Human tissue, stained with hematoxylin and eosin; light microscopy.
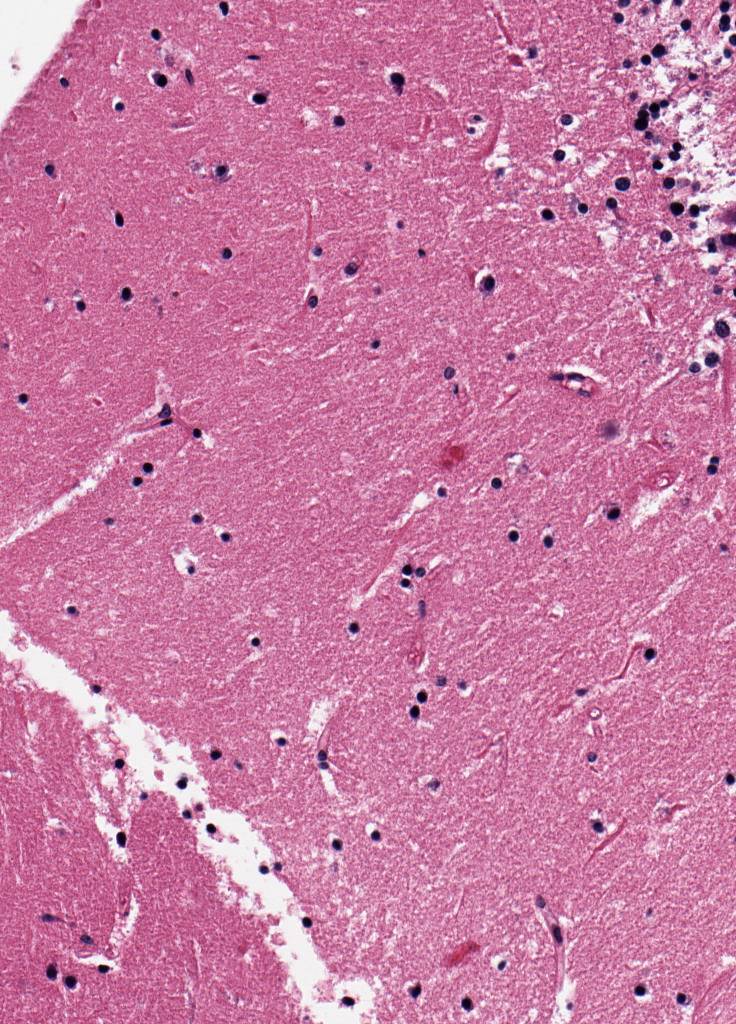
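Cerebellum. Most of the field is pink, finely fibrillary neuropil with sparse, evenly scattered small nuclei. Many of these small round nuclei sit within a clear perinuclear halo. In the upper right corner, small round dark nuclei are closely packed in a paler, vacuolated background. Thin capillaries with elongated nuclei along their walls run obliquely through the neuropil.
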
